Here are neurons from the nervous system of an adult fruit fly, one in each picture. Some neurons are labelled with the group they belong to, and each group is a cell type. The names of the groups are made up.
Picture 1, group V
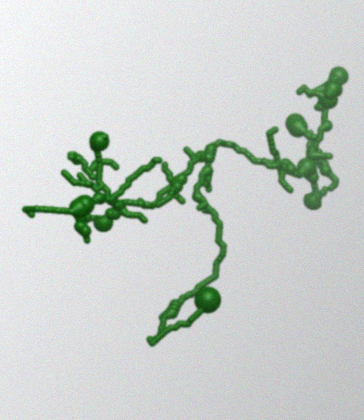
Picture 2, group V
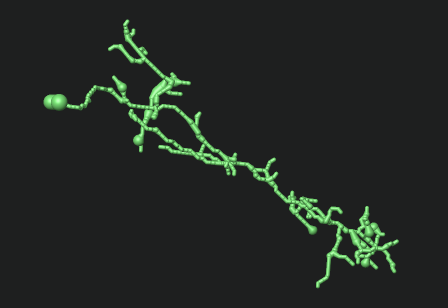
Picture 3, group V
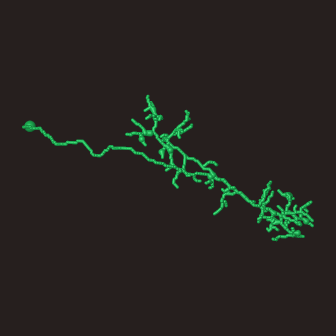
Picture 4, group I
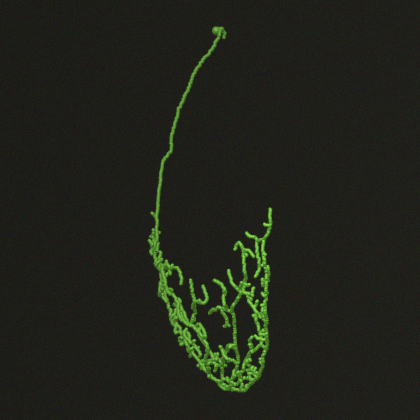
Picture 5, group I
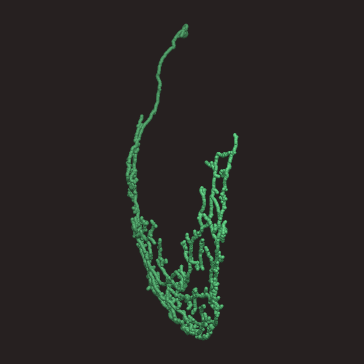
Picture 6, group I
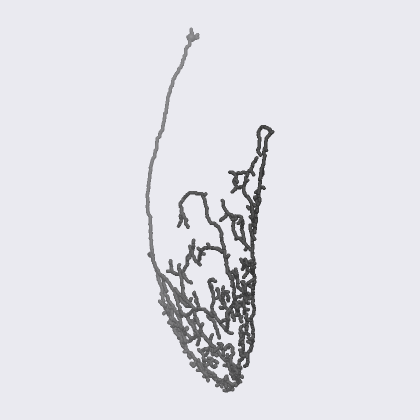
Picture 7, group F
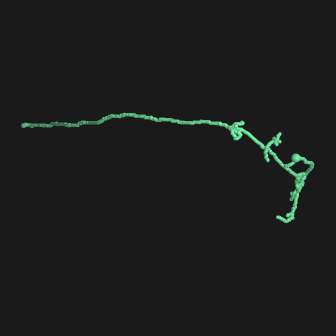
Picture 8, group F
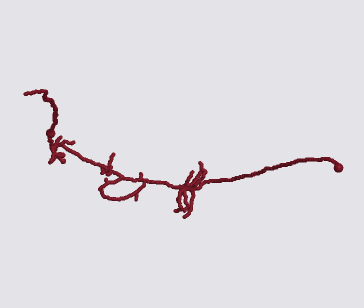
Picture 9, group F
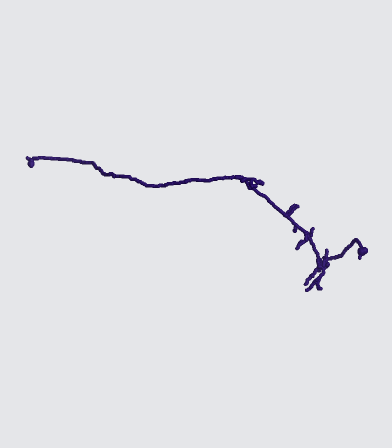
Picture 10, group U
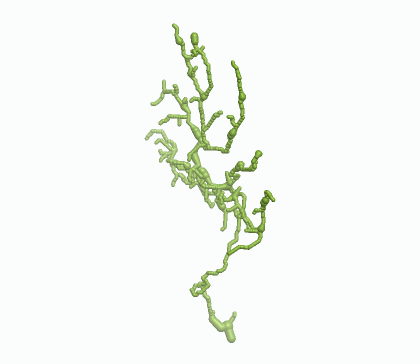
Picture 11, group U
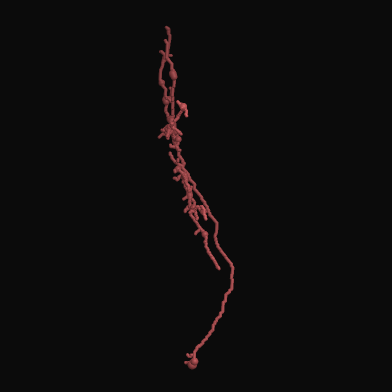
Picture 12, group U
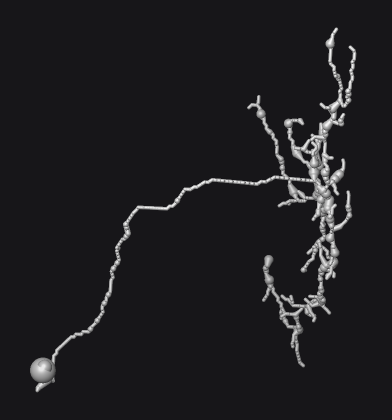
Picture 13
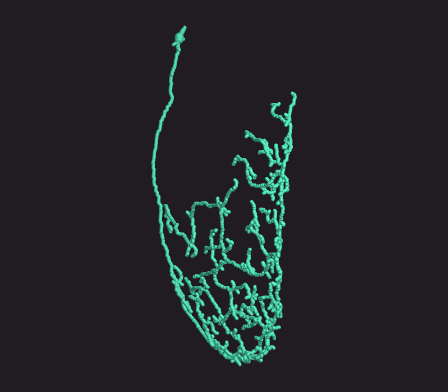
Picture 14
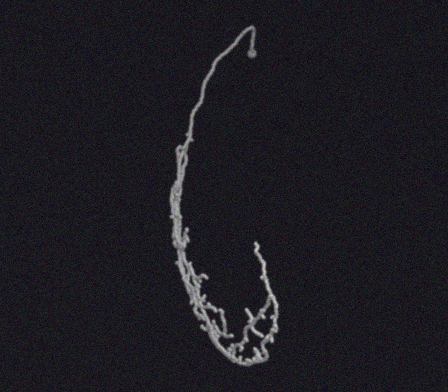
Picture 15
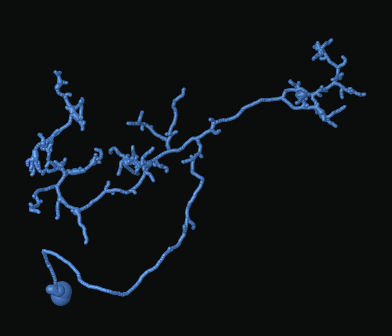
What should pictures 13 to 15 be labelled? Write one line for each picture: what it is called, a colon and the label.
13: group I
14: group I
15: group V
